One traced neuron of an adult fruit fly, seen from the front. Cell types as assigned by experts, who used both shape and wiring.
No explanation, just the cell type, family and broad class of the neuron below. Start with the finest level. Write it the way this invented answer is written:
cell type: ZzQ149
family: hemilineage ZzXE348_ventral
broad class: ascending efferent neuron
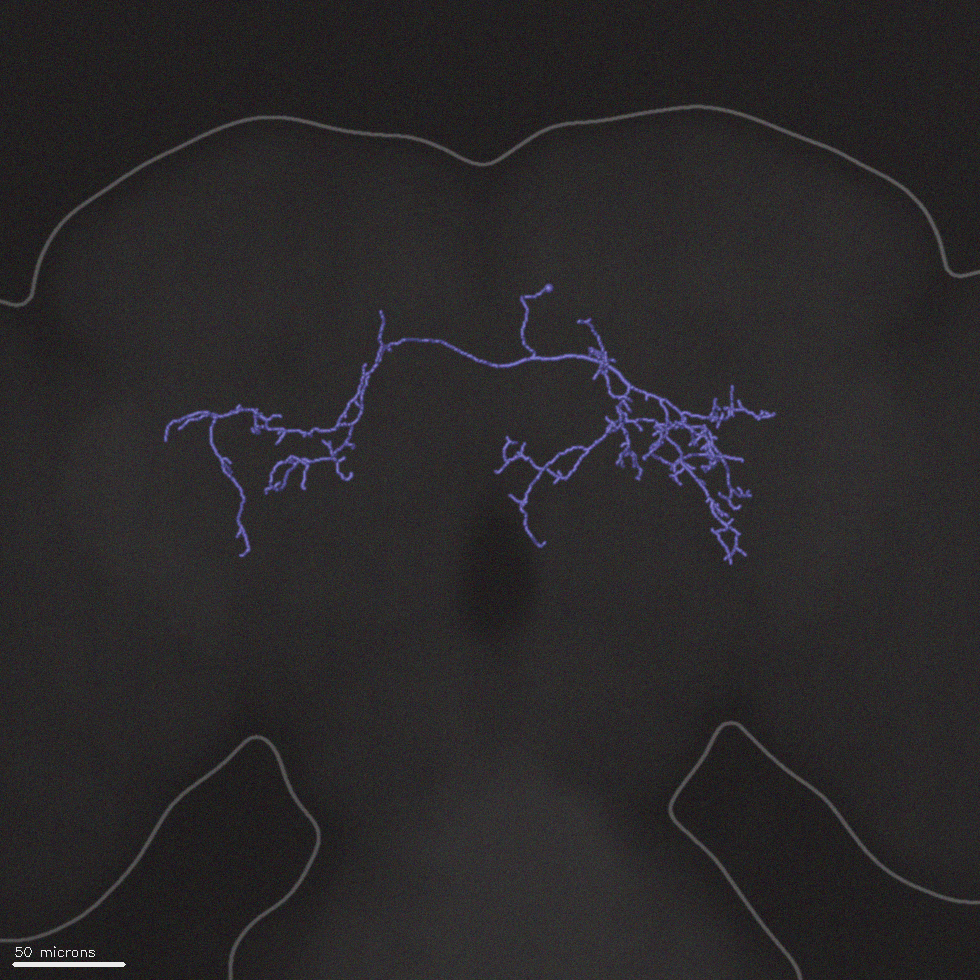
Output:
cell type: CB4072
family: hemilineage DM1_dorsal
broad class: central-brain intrinsic neuron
